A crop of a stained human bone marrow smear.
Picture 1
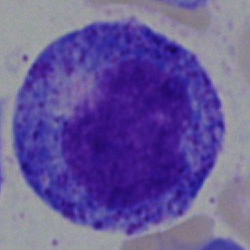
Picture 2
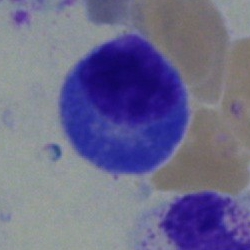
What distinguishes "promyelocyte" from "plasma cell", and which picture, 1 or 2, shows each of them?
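Picture 1 shows a promyelocyte; picture 2 shows a plasma cell. Both cells have a round outline, the plasma cell's with a smooth edge. The clearest difference lies in the granules: many dark purple granules are scattered throughout the promyelocyte's cytoplasm, whereas none are visible in the plasma cell.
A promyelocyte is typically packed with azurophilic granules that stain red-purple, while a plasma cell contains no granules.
The cytoplasm is blue in both, a deep blue in the plasma cell.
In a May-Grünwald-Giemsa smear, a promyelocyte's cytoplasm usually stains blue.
The promyelocyte's chromatin is dark purple and finely textured rather than coarsely clumped.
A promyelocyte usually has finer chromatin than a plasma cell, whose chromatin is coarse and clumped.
In the promyelocyte, the rim of cytoplasm is wider on the left of the nucleus than on the right, and a paler patch lies at the upper left of the nucleus. In the plasma cell, a paler band runs through the cytoplasm just beneath the nucleus, and red cells press against its right side.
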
